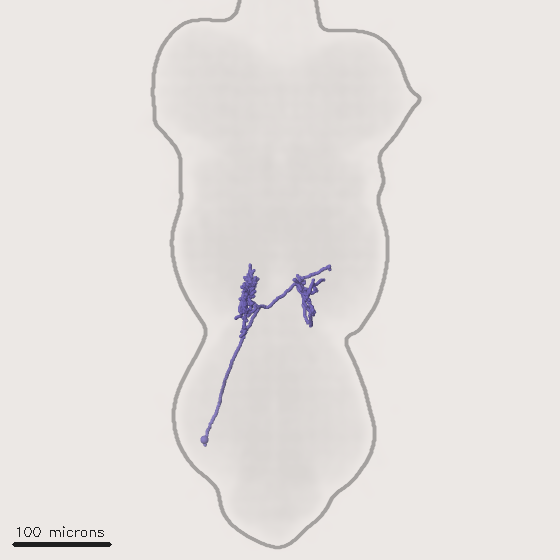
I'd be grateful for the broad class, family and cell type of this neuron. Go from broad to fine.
nerve-cord intrinsic neuron; hemilineage 07B; IN07B053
